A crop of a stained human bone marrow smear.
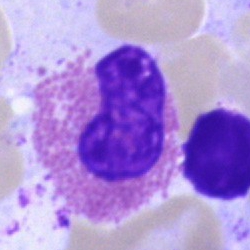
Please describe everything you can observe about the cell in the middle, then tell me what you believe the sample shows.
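Look first at the nucleus: it is kidney-shaped, with a clear indentation on its left side, and it sits off-centre toward the right. Its chromatin is dark purple and moderately clumped, with paler patches between the clumps. At the lower left the outline turns ragged, and granules lie scattered outside the cell. This cell is an eosinophil.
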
